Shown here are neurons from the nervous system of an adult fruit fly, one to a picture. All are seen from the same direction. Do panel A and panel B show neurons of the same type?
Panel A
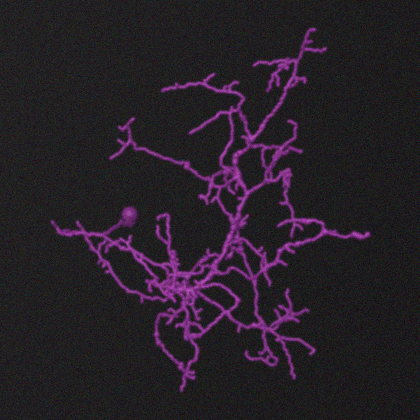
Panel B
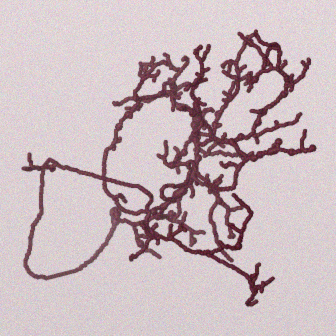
no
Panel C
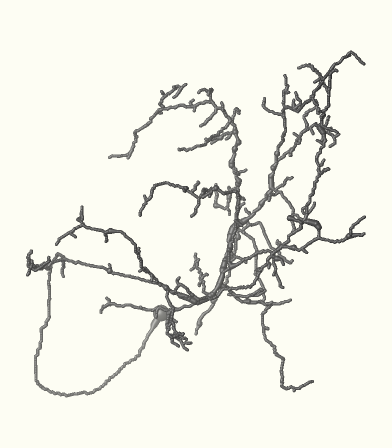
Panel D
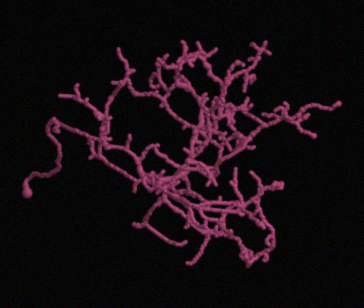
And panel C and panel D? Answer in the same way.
no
